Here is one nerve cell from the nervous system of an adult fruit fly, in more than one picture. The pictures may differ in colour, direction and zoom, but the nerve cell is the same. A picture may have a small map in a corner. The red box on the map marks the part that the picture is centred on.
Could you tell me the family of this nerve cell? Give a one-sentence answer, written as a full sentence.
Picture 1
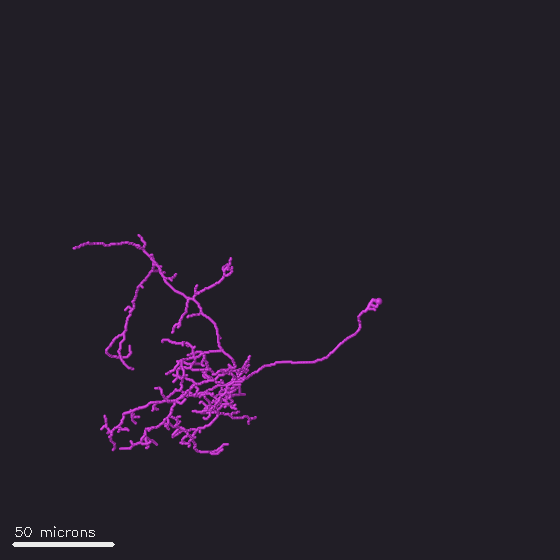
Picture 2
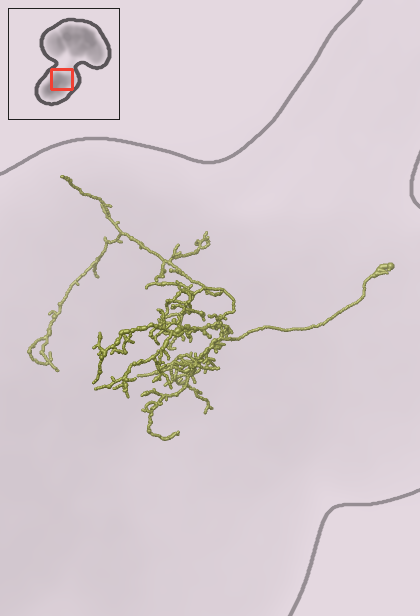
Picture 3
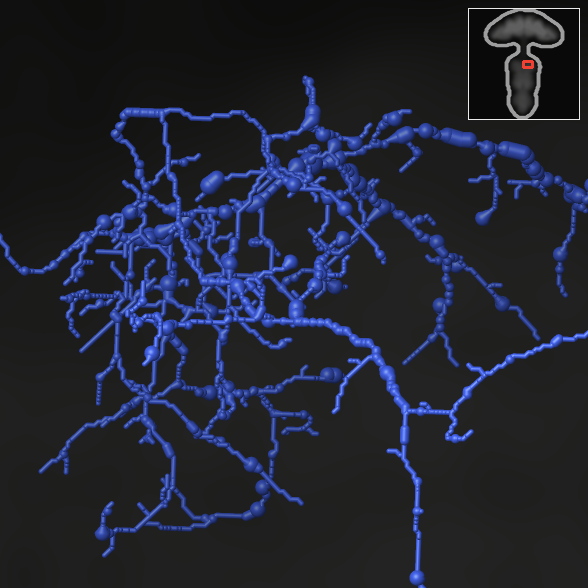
Family hemilineage 09B is assigned to this nerve cell.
